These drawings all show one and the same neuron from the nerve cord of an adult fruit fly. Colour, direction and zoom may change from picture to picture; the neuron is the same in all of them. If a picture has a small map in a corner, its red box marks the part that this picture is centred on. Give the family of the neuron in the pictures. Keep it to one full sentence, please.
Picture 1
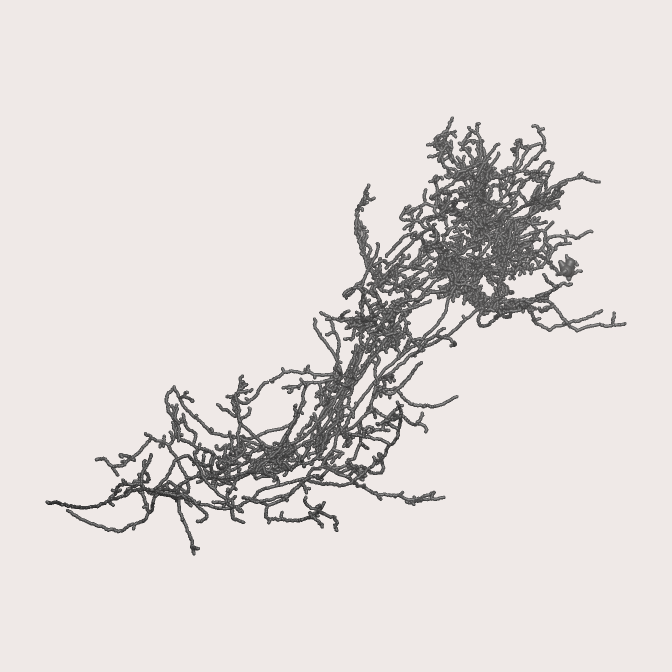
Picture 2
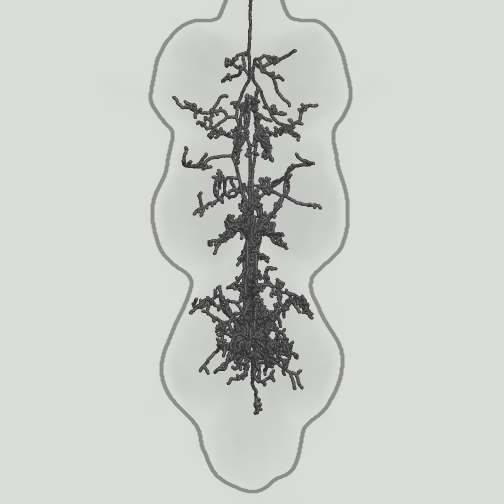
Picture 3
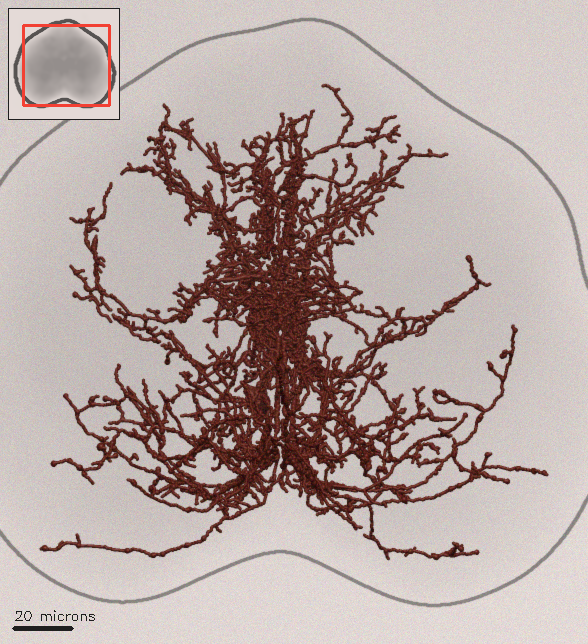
One member of family hemilineage 05B is this neuron.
